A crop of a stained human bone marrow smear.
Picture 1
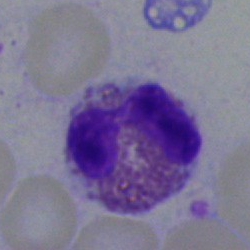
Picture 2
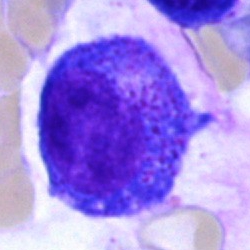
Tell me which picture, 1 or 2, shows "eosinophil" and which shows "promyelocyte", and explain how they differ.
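Answer: picture 1 shows an eosinophil, picture 2 a promyelocyte. They differ first in chromatin, which is dense and stains deep purple in the eosinophil but is finely textured rather than coarsely clumped in the promyelocyte.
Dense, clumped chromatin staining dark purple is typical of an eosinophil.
The promyelocyte's cytoplasm stains deep blue, and most of what is visible forms a crescent on the right side of the cell.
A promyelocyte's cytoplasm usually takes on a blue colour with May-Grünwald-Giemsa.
The outlines differ as well: roughly round with a slightly irregular edge in the eosinophil, round to slightly oval in the promyelocyte, which also has a small pointed projection at its right edge. A small purple fragment lies just outside the eosinophil at its lower right.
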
